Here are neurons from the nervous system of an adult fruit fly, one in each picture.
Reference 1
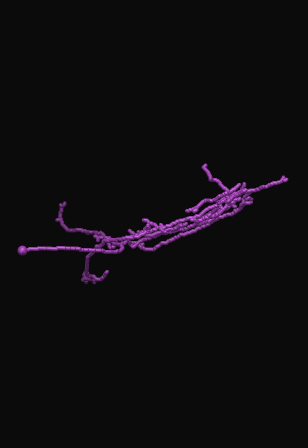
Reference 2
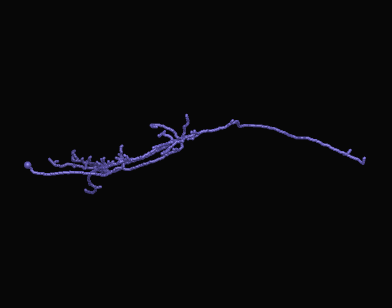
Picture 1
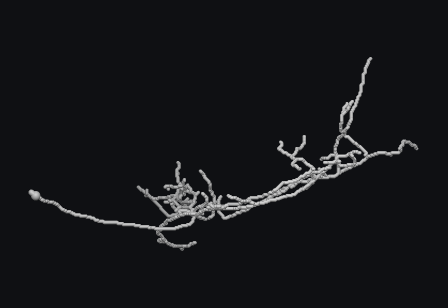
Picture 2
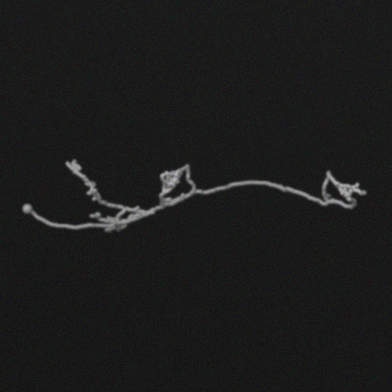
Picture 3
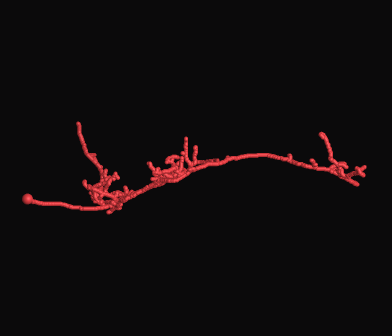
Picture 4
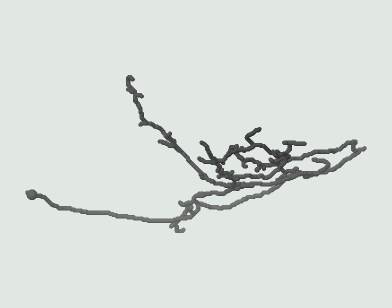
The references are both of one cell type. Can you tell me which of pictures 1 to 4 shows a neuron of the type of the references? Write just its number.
1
